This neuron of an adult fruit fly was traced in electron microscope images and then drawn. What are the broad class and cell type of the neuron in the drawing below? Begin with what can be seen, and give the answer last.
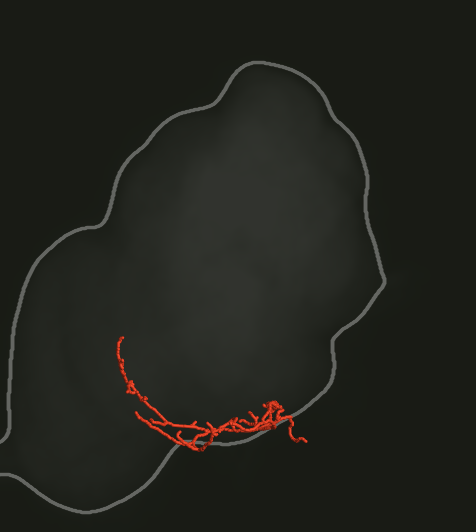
As drawn here it is wider than it is tall. Its broad class is motor neuron of the brain. Its cell type is MNx04.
